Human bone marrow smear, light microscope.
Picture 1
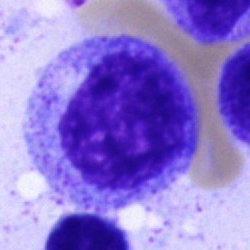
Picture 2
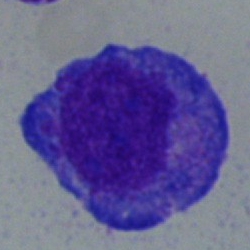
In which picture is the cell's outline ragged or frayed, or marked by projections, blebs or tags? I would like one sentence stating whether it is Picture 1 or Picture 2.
Picture 2 shows a cell with a rough edge.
